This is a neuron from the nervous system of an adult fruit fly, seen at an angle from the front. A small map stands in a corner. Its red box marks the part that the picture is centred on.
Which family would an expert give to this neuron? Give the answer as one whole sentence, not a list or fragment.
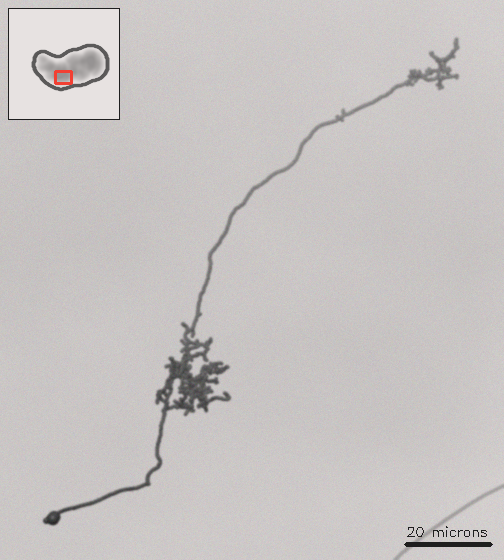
It is Tm which is the family of the neuron.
